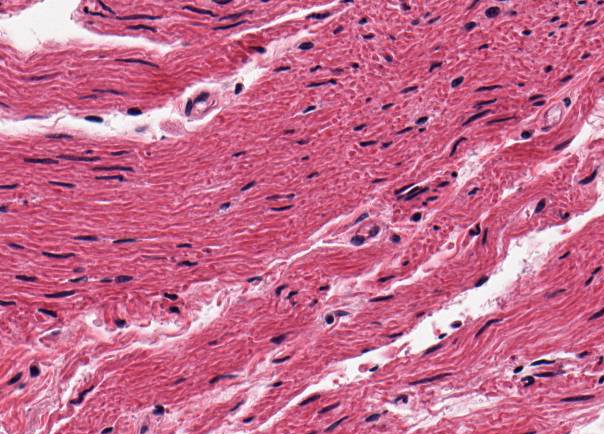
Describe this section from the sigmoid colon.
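Most nuclei here are elongated and dark purple, lying singly along the length of the fibres. Narrow white clefts separate the bundles; the widest crosses the lower right. Small vessels sit in the thin loose tissue between bundles, one of them near the centre of the field. No fat cells are seen among the bundles.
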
